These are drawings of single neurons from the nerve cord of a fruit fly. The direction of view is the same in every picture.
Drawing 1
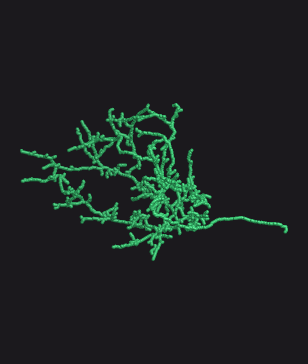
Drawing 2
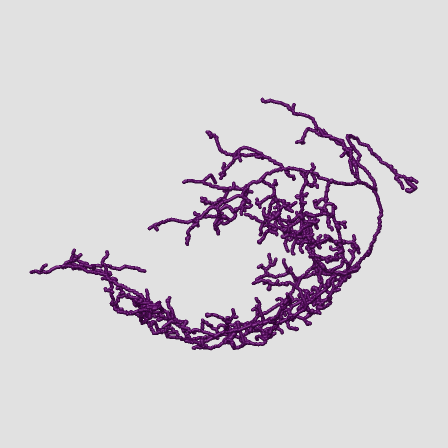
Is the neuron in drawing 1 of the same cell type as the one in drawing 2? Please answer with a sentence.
They are of the same cell type.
